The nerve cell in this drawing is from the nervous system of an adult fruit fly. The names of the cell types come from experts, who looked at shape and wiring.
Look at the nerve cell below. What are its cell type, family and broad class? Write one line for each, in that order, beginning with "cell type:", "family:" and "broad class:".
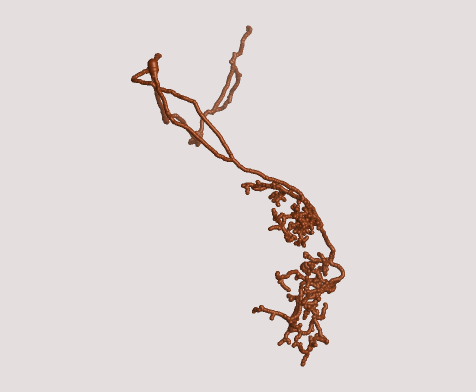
cell type: LPT100
family: LPT
broad class: visual projection neuron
